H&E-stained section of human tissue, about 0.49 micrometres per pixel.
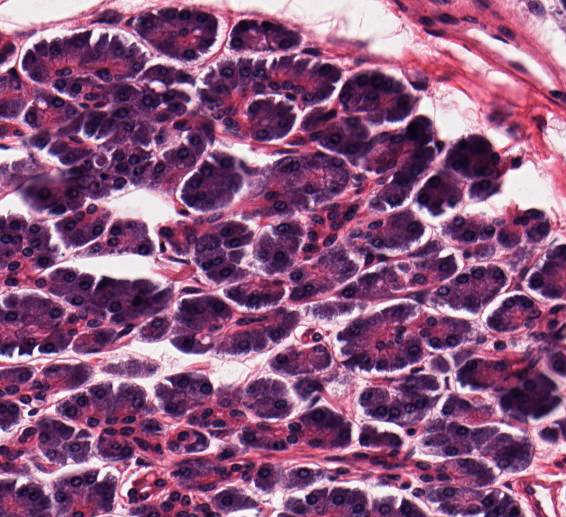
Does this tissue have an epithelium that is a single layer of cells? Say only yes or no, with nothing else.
Yes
